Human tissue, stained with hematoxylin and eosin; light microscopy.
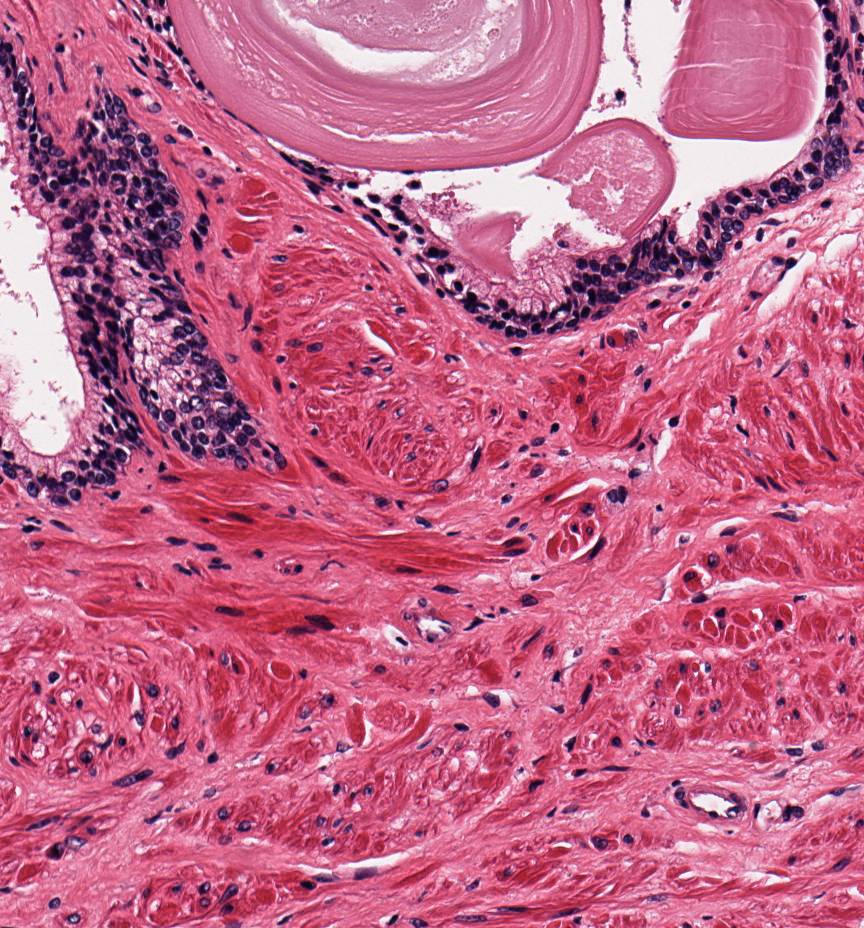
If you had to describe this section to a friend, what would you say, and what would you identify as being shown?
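Glandular spaces occupy the top and upper left, and dense stroma fills the lower two-thirds. The top centre lumen holds a pink concretion with concentric laminations. Smooth muscle bundles run different ways, cut lengthwise and across, and the cells have bright pink cytoplasm and elongated nuclei. This is prostate.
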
